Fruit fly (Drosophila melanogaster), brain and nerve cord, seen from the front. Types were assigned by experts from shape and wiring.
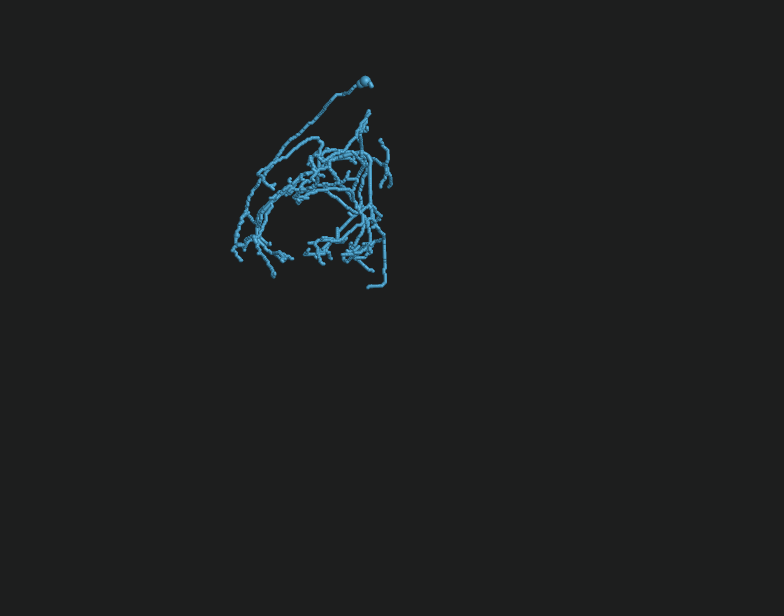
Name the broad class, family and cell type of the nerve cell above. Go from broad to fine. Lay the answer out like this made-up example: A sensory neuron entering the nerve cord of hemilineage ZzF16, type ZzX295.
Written: A nerve-cord intrinsic neuron of hemilineage 11B, type IN11B016_a.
